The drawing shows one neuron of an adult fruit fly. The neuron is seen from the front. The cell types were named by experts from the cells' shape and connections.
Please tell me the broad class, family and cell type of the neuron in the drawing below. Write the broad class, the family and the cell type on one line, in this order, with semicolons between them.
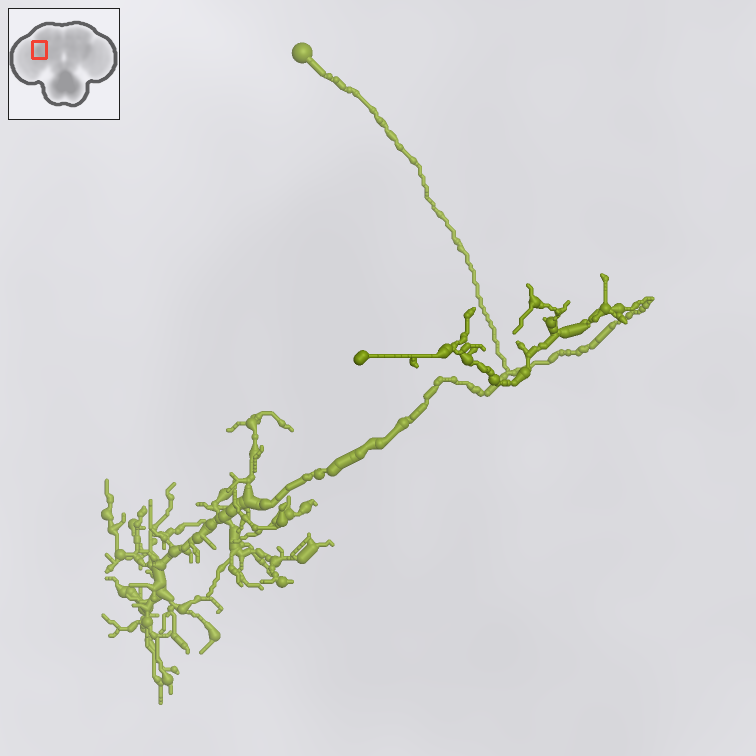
visual projection neuron; hemilineage VPNp3; LC21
